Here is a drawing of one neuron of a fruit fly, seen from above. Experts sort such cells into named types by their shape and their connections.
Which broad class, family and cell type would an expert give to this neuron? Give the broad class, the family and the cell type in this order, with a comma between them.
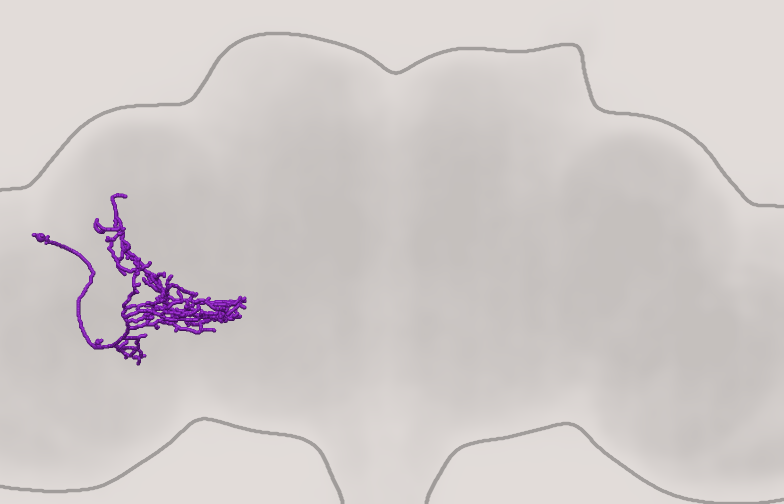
central-brain intrinsic neuron, hemilineage LHa3, LHAV3n1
